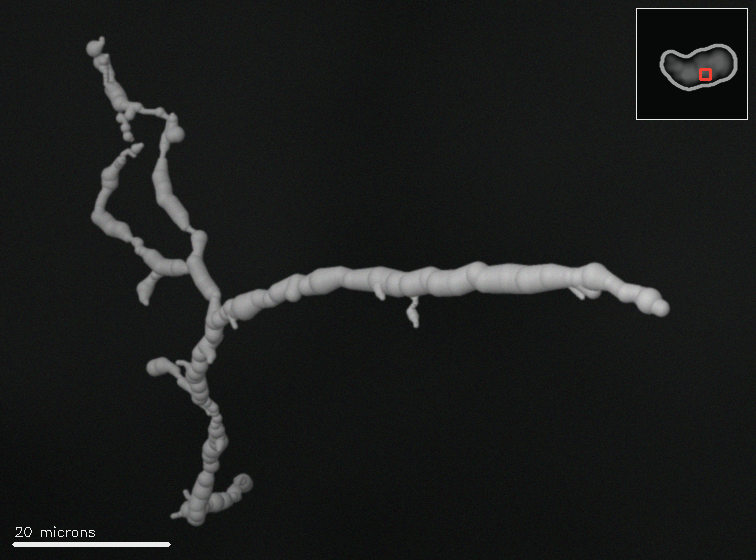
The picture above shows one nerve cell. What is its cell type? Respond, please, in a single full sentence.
Of the cell type JO-A2 is this neuron.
